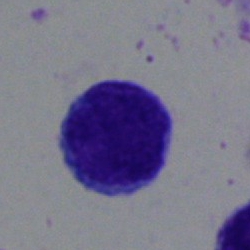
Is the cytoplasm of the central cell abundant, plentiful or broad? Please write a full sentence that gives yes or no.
No, scant cytoplasm surrounds the nucleus of this cell.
